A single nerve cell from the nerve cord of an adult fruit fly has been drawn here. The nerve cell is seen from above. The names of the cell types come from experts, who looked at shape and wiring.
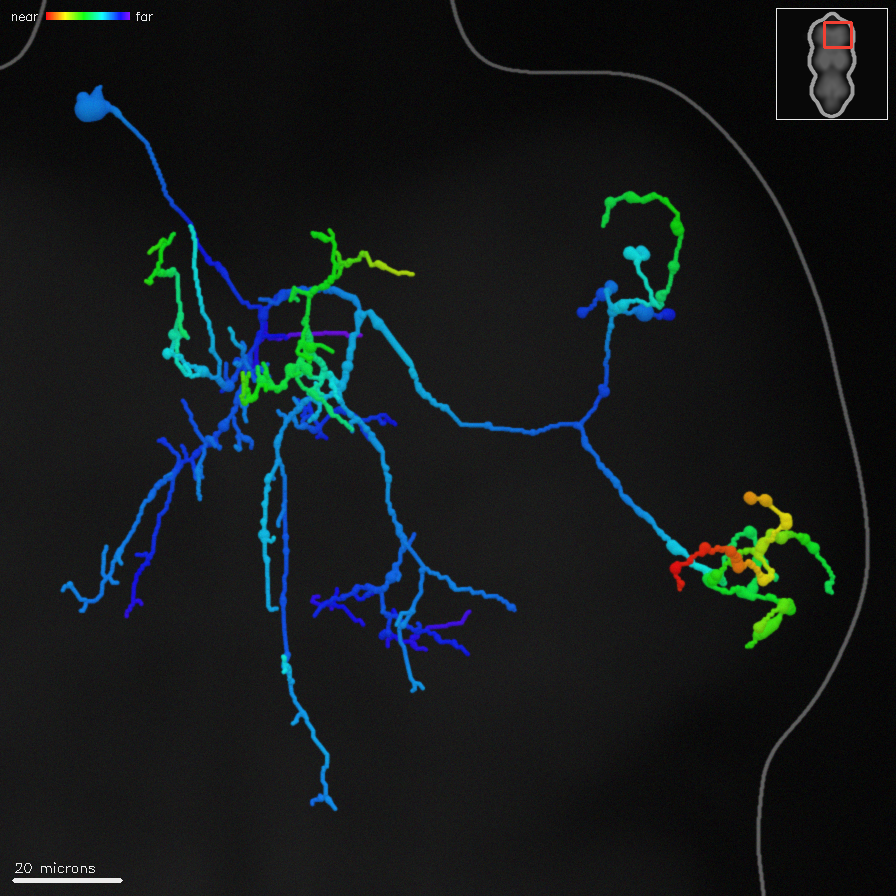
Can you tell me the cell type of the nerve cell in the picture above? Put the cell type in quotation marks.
"IN14A030"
